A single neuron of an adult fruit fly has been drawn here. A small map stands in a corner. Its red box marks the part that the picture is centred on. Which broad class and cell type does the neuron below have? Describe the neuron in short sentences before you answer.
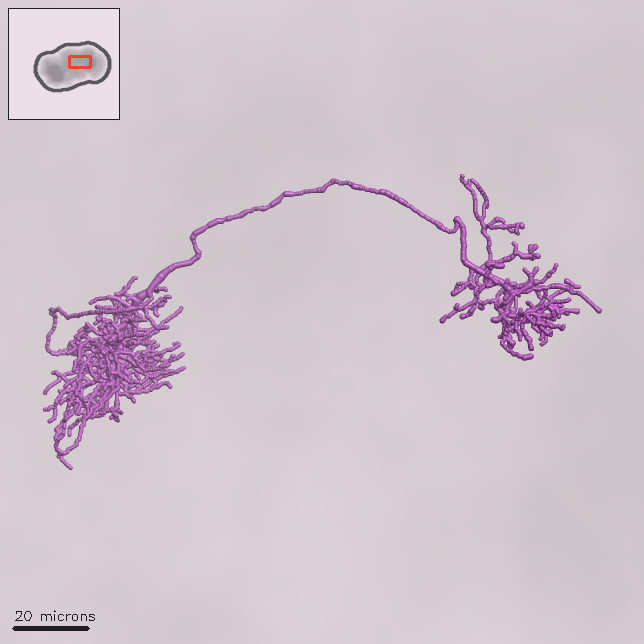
From left to right in the picture it spans about 150 microns. The picture shows dozens of branch ends. Its broad class is central-brain intrinsic neuron. The cell type is LAL076.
